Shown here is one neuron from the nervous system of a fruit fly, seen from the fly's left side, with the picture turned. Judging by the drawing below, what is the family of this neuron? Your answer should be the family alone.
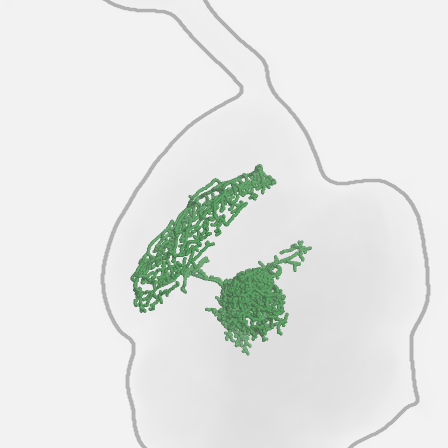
LoVC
